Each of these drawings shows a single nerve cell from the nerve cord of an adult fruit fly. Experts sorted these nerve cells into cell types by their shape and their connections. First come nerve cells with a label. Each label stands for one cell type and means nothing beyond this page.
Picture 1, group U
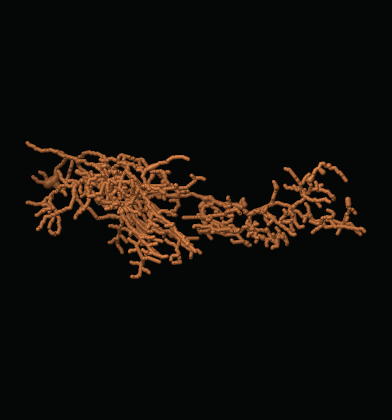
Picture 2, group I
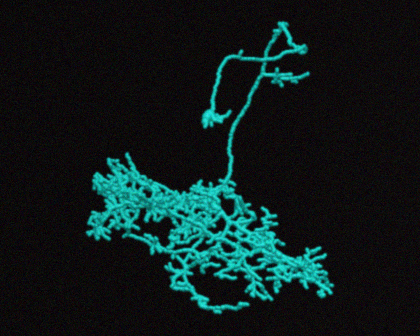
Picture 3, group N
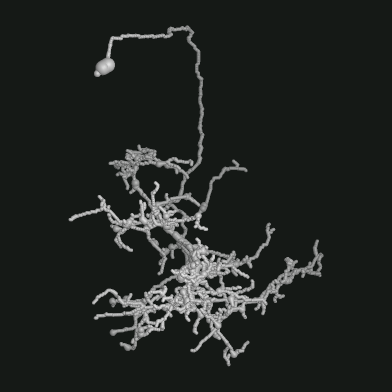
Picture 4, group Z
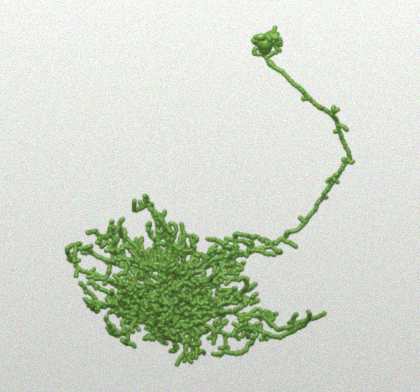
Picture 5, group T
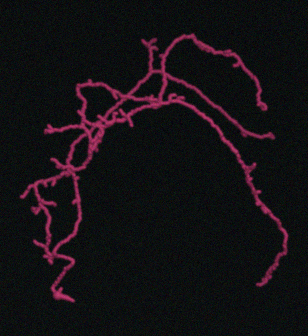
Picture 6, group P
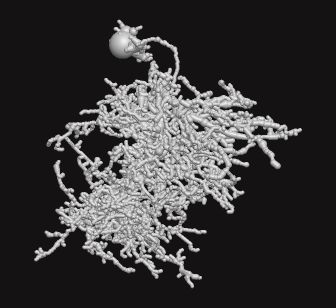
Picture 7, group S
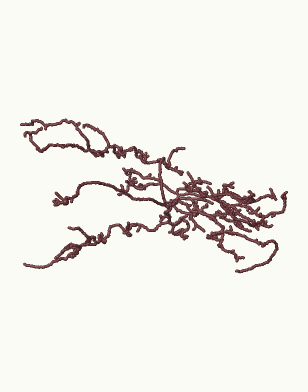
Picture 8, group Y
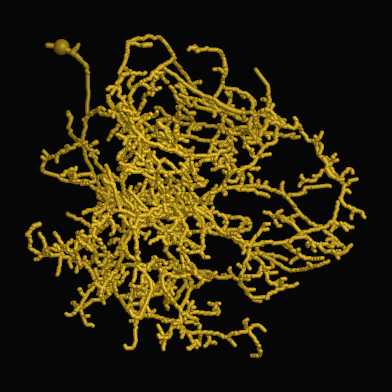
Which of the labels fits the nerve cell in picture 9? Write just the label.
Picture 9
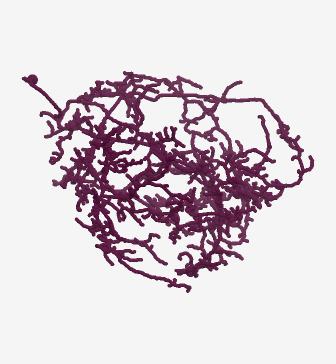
group Y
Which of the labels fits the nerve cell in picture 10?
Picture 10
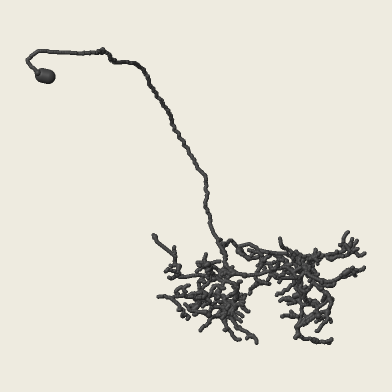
group N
